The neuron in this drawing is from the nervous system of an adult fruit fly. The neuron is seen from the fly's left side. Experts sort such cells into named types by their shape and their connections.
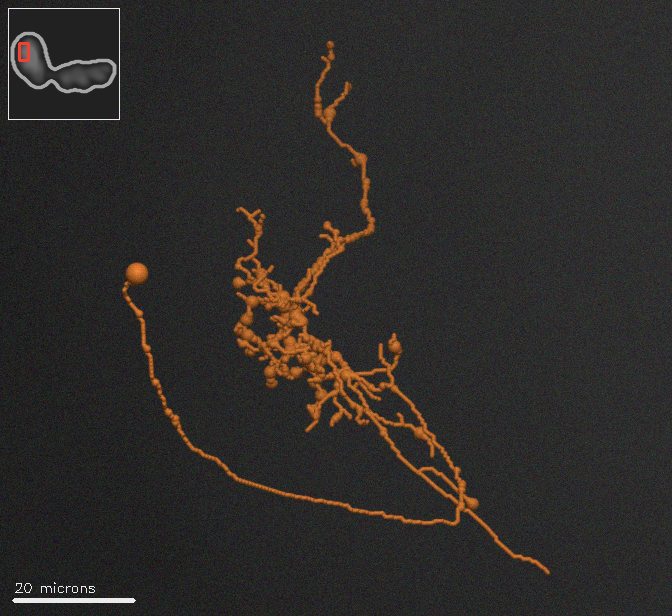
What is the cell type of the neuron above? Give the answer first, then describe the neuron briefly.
The cell type is LAL050. This is a central-brain intrinsic neuron. The cell body can be seen on the left of the picture. From top to bottom in the picture it spans about 90 microns. The picture shows dozens of branch ends.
